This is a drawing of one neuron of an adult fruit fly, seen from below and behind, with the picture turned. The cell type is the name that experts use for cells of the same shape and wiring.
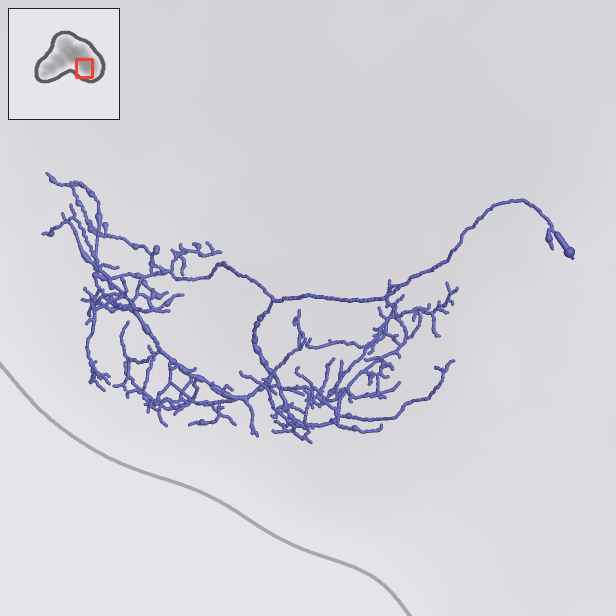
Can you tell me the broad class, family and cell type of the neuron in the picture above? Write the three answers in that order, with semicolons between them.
central-brain intrinsic neuron; hemilineage SLPal3_and_SLPal4_dorsal; CB1653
